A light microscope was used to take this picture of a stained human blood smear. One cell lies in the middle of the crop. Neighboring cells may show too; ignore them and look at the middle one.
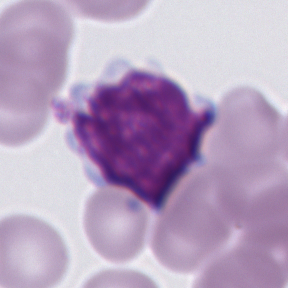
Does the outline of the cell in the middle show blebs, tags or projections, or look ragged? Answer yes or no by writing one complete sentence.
Yes, along its outline the cell is ragged or frayed, or has projections, blebs or tags.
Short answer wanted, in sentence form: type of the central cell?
On this slide crop, the central cell is a large granular lymphocyte.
